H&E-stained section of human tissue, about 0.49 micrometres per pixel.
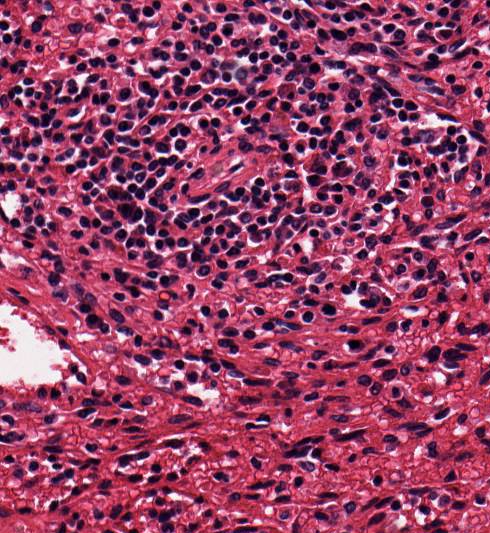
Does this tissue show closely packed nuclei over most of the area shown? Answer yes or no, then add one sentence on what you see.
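Yes. The field is densely cellular throughout, and the darkest, most crowded cells form a band across the upper half and centre.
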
